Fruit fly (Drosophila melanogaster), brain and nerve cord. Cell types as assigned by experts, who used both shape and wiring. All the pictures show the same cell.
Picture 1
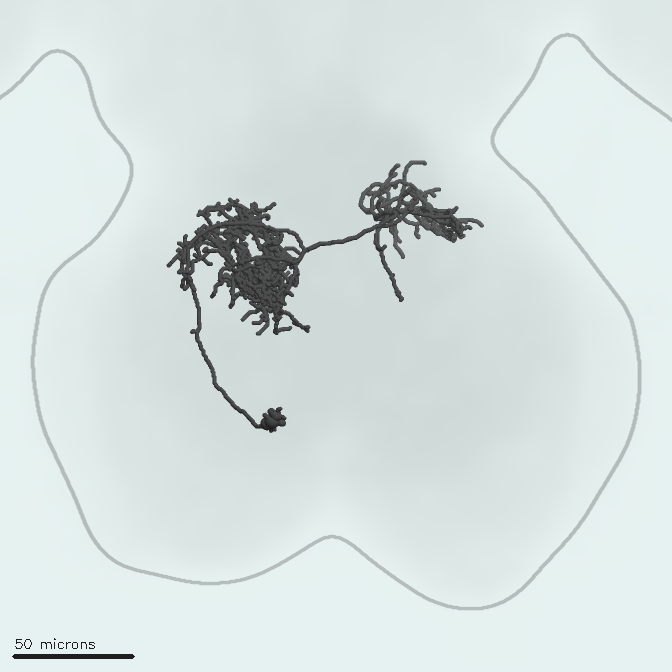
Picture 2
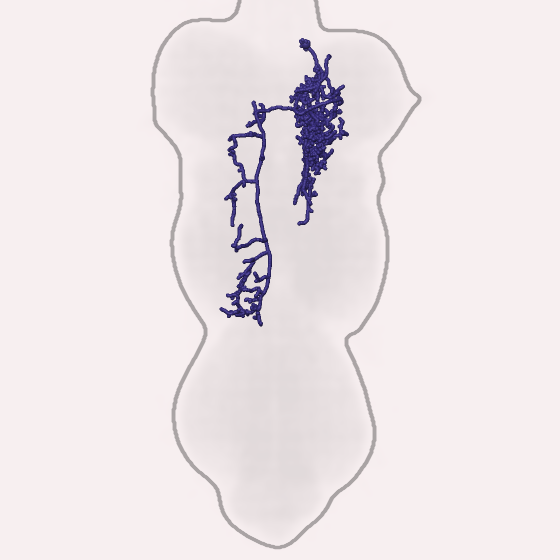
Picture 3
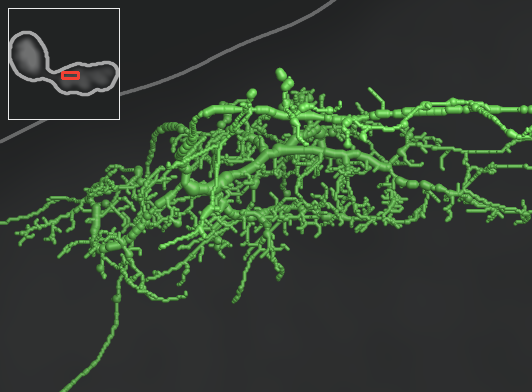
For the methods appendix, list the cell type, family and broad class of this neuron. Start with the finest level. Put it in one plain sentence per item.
Type IN14B007 of hemilineage 14B, a nerve-cord intrinsic neuron.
